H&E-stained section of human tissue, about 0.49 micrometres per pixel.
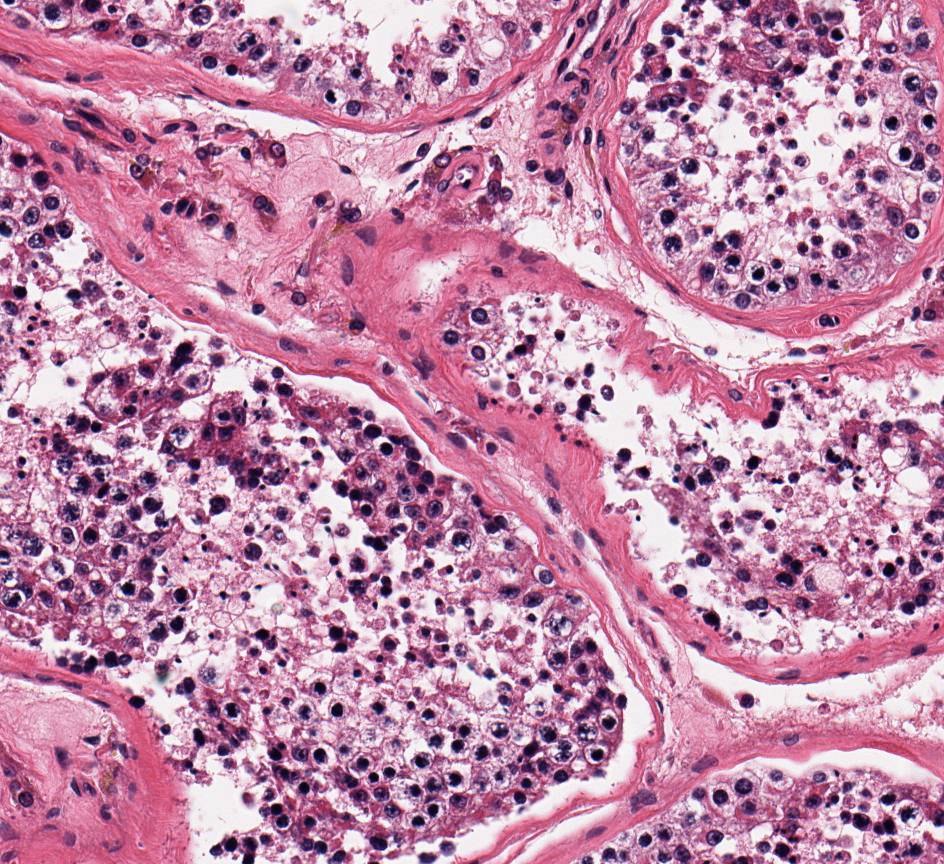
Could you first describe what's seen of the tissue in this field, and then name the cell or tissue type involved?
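Each tubule is bounded by a thick, layered, eosinophilic fibrous wall with flattened spindle-shaped nuclei. Round cells crowd the tubules, many with large round nuclei and coarsely clumped dark chromatin. Small, dark, shrunken nuclei lie among the larger cells, densest in the large left tubule. No tubule shows a clear open central lumen. The tissue is testis.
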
